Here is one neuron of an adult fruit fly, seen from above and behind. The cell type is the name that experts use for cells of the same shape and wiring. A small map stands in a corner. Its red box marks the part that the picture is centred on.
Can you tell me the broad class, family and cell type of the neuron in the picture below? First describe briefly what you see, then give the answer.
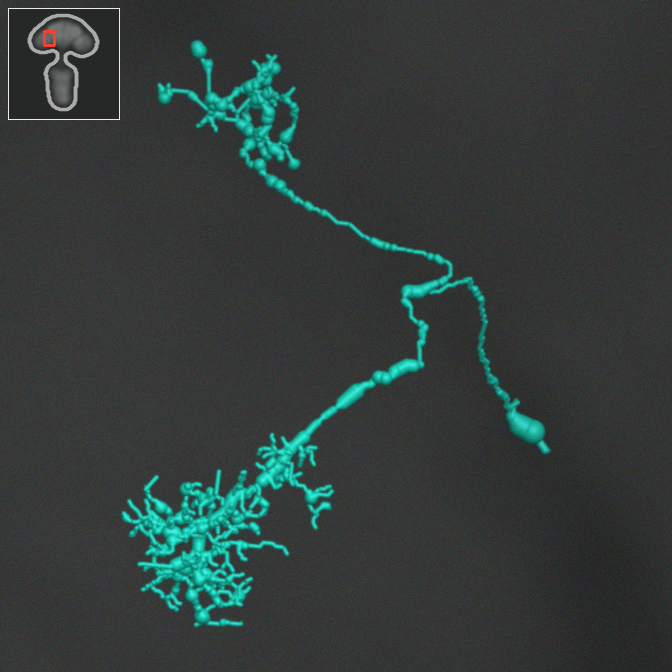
It is in the brain and does not reach the nerve cord. The picture shows dozens of branch ends. This is a visual projection neuron. Its family is hemilineage VPNv1. Its cell type is LC17.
